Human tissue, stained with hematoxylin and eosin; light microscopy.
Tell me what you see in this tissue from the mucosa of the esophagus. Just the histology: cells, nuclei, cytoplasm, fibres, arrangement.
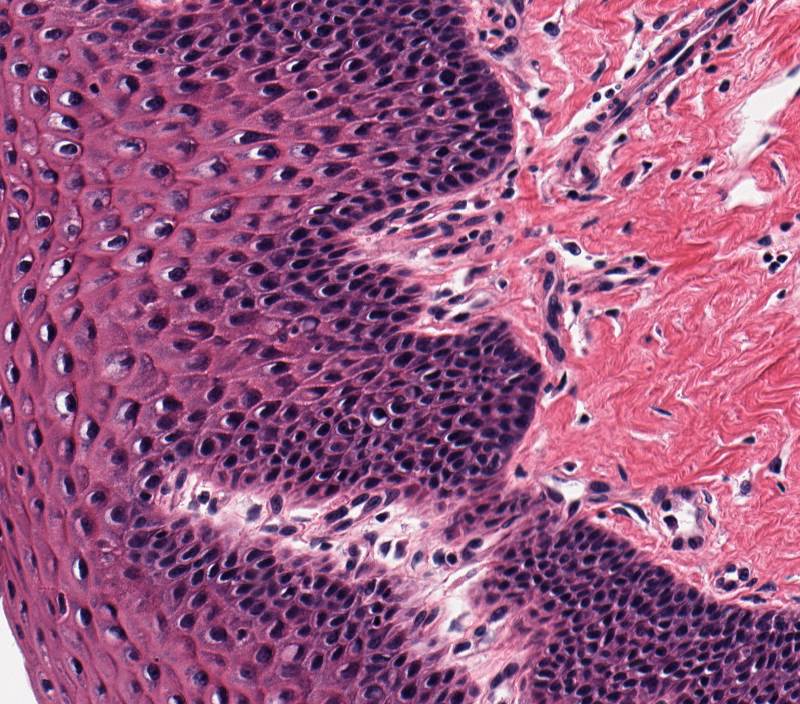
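The epithelium's base is undulating, with broad rete ridges projecting rightward into the connective tissue. There, the deepest epithelial cells have crowded, small, dark nuclei. Toward the left surface, cells enlarge, with pale pink cytoplasm and clear halos around small dark nuclei. Surface cells at the left edge retain nuclei; no anucleate keratin layer covers them.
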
